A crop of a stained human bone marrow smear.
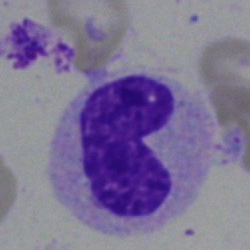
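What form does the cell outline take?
Roughly round and smooth.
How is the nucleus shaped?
It is indented on its right side, which gives it a kidney shape.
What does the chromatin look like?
Dark purple, mottled with small paler patches.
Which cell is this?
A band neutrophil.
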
